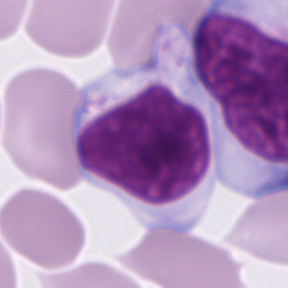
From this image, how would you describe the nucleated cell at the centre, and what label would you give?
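You've got an irregular, slightly angular nucleus but no separate lobes, and no distinct nucleoli show up. Cytoplasm is broader at the upper left, just a thin rim elsewhere, with a few fine purple granules up there. That's a large granular lymphocyte.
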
